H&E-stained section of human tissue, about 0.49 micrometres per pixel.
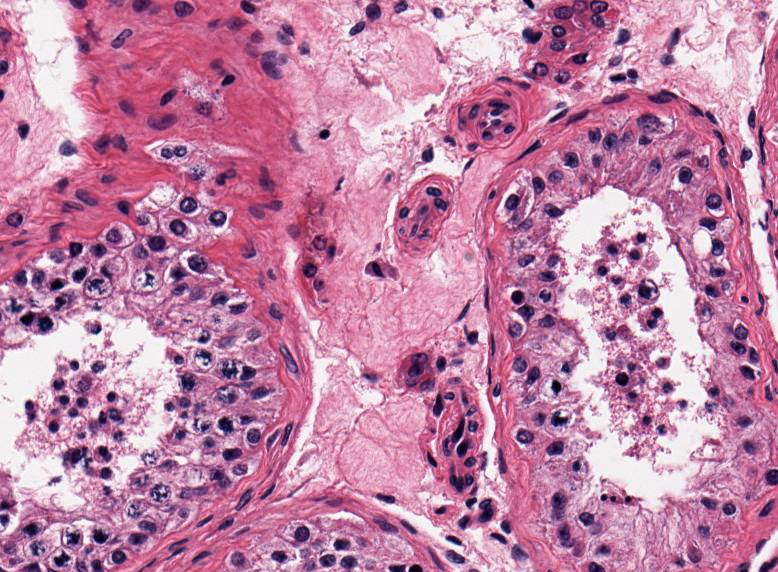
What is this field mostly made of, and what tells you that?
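The structure is the seminiferous tubule. The tubules are lined by a stratified epithelium several cells thick, rounded cells with round nuclei.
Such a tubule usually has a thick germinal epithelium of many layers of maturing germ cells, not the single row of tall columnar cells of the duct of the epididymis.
In the left tubule, many cells have large round nuclei with coarse, clumped chromatin and pale cytoplasm.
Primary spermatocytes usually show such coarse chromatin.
The lumens of the left and right tubules hold loosely scattered detached cells with small dark nuclei amid pale debris.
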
